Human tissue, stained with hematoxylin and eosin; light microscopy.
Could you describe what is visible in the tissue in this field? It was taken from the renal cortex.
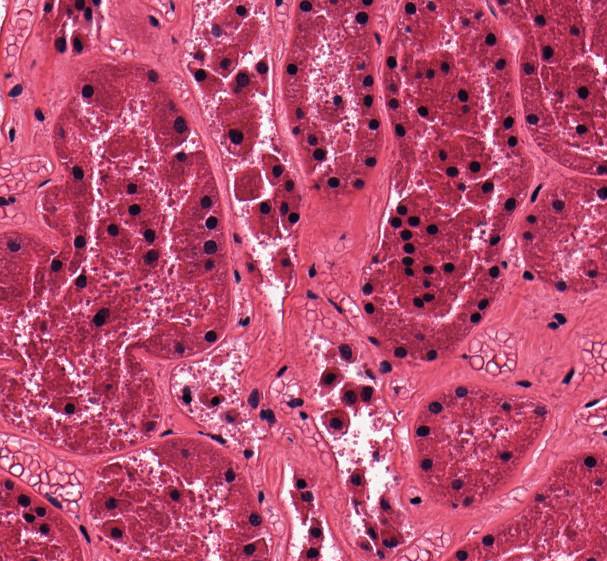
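Cells grouped in large rounded lobules, thin pink fibrous septa between. Most with abundant granular eosinophilic cytoplasm; each granular cell, one small round dark nucleus. Small clusters of cells with cytoplasm full of many small clear vacuoles: left edge, lower left, right middle.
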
